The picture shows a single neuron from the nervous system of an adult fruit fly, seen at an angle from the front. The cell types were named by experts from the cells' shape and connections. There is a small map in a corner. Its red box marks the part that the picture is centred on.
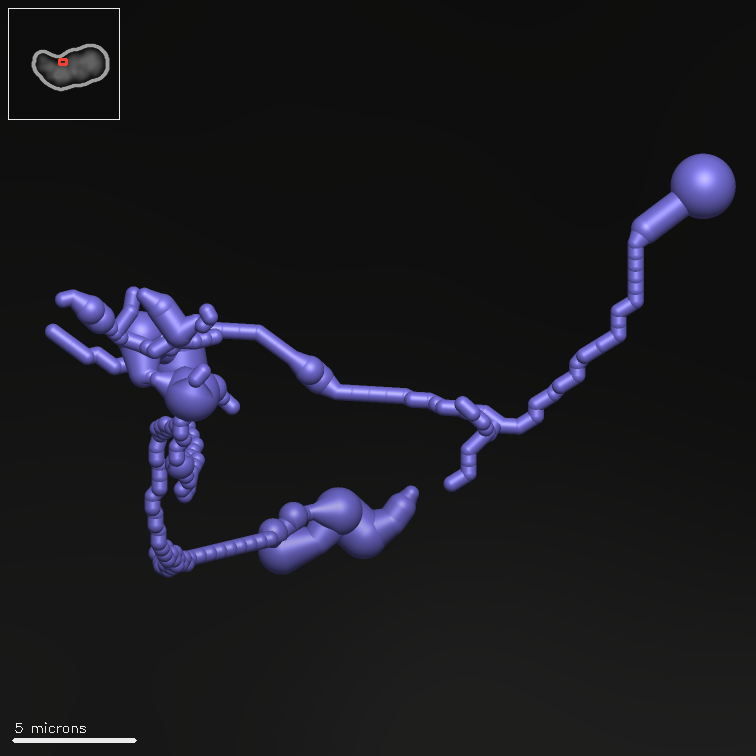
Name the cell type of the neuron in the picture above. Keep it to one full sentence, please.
It is Tm9 that names the cell type of this neuron.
